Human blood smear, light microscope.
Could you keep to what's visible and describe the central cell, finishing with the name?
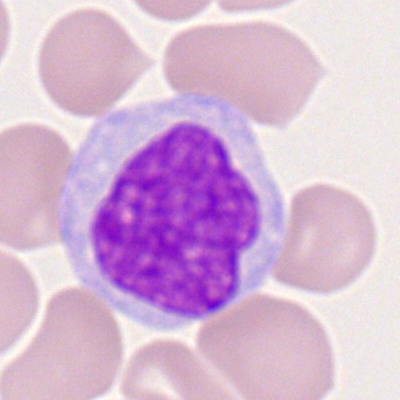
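A single nuclear mass is present, its contour slightly irregular and notched. The cytoplasm stains pale blue and contains neither visible granules nor vacuoles. This cell is a monocyte.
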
